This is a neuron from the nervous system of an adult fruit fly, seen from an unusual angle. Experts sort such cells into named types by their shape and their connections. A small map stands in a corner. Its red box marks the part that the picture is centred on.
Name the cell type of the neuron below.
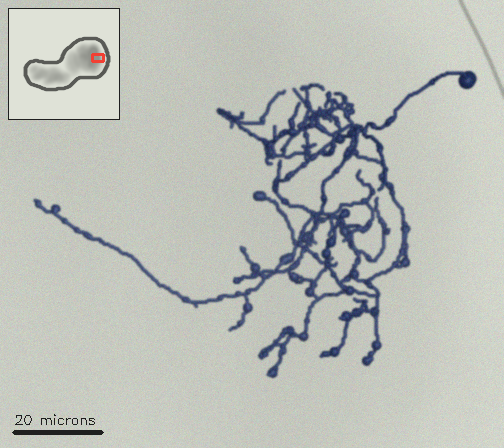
CB2471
